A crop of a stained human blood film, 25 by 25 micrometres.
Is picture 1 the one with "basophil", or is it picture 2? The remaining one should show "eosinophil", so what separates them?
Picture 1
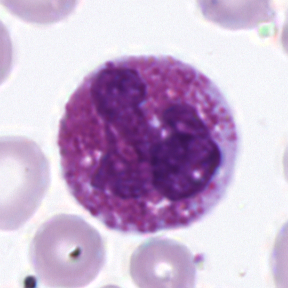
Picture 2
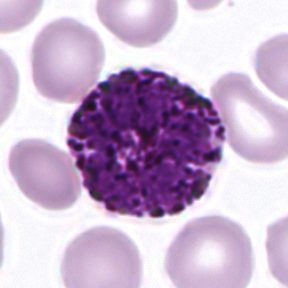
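The eosinophil is in picture 1; picture 2 holds the basophil. In the eosinophil the coarse granules are red-pink, round and fairly even in size, whereas the basophil's coarse granules are dark purple-black and differ in size from one another. You can see the eosinophil's nucleus divided into two lobes, lying side by side, one left and one right. In the basophil the granules fill the whole cell and lie over the nucleus, so its shape can't be traced.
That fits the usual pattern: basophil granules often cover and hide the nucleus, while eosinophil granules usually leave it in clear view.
The basophil's granules also sit right at the cell's edge, giving it a beaded rim. The eosinophil is about 16 micrometres across, the basophil about 14.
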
